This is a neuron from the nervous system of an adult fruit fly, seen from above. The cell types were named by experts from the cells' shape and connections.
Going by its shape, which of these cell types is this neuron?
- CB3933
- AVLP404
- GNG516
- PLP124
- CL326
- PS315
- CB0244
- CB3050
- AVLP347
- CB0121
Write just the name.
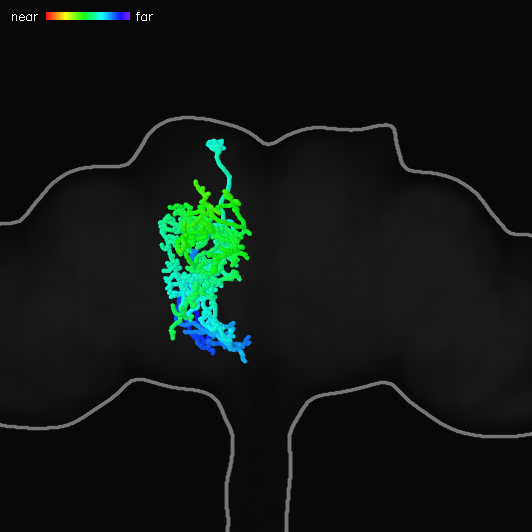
CB0244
